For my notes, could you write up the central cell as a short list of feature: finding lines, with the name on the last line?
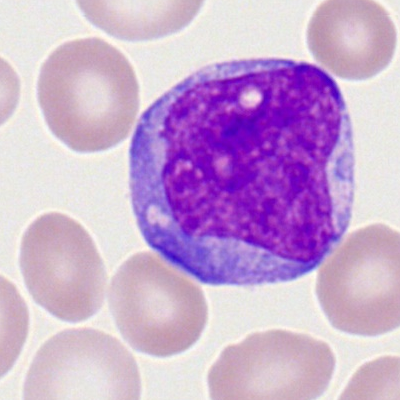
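Size of nucleus: fills most of the cell
Notch: shallow, on right side of nucleus
Spot: small, pale, round, near top of nucleus
Cytoplasm: rim widest below nucleus
Name: myeloblast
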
